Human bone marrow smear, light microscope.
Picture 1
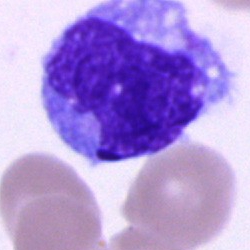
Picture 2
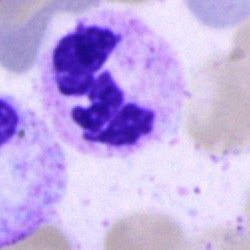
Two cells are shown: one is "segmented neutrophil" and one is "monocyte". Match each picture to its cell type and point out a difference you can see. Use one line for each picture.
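Picture 1: monocyte. The nucleus is irregular in shape and fills most of the cell.
Picture 2: segmented neutrophil. The cytoplasm is abundant and pale pinkish-lilac.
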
